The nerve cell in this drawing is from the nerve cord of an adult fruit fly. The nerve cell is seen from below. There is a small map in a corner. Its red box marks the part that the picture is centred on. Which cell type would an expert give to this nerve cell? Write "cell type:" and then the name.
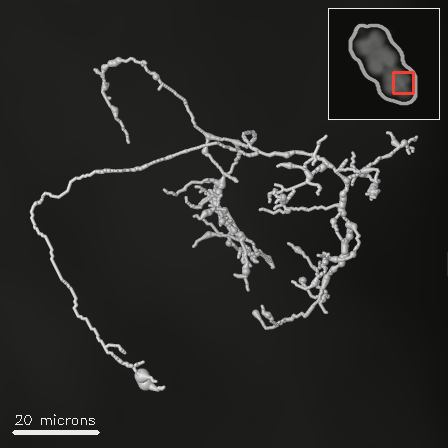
cell type: IN13B085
